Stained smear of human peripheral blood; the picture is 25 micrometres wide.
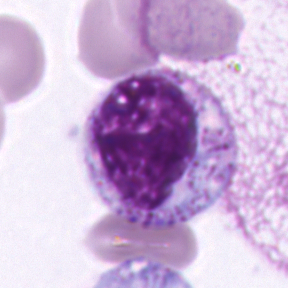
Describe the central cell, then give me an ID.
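Taking the nucleus first: it is a single mass with no lobes. Next, the chromatin, which is dark purple and coarsely clumped. Then the cytoplasm: pale lilac-grey, with fine purple granules scattered through it. Last comes the name: this is a metamyelocyte.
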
